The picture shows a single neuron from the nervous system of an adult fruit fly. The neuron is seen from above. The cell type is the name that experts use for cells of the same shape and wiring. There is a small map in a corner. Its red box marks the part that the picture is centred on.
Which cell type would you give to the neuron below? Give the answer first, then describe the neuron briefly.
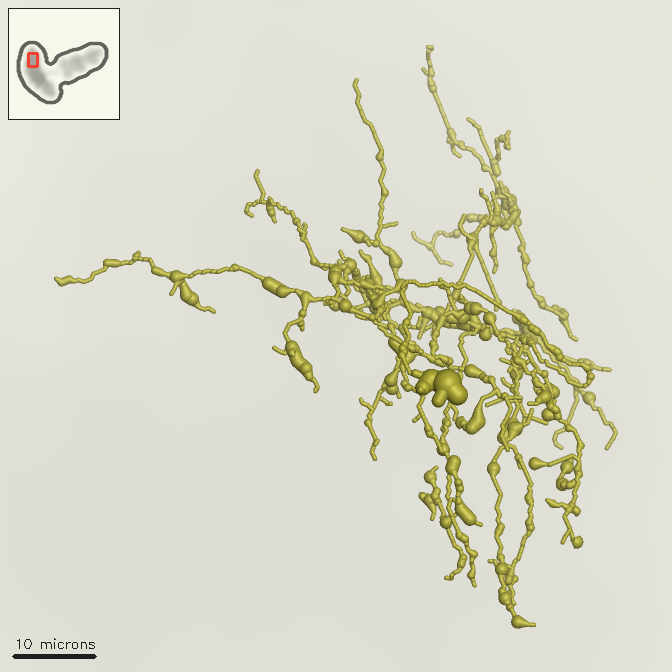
Its cell type is CB3361. Its broad class is central-brain intrinsic neuron. It lies in the brain. By the scale bar it is about 70 microns tall in this view. Dozens of branch ends can be seen.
